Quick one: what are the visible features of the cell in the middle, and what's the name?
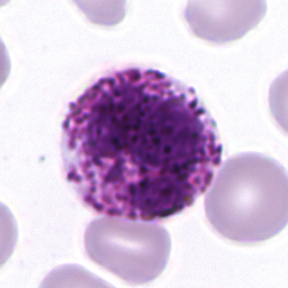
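A roughly round outline encloses granules that vary noticeably in size. These granules partly hide the nucleus, so its outline is blurred. Between the granules the cytoplasm is pale, and it is palest toward the lower left. The cell is a basophil.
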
